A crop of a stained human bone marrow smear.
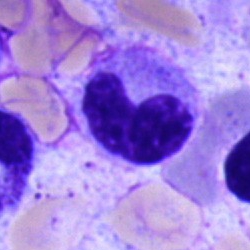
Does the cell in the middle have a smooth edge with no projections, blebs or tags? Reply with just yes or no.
Yes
